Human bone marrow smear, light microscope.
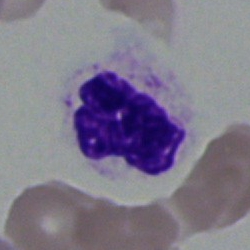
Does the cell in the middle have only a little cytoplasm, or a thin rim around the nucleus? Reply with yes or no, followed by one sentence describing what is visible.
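No. The cytoplasm is abundant and very pale, nearly colourless.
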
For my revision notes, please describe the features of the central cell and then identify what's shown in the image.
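Outline roughly round, faint against background. Chromatin dense, deep purple, little visible fine texture. No nucleoli visible. Segmented neutrophil.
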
